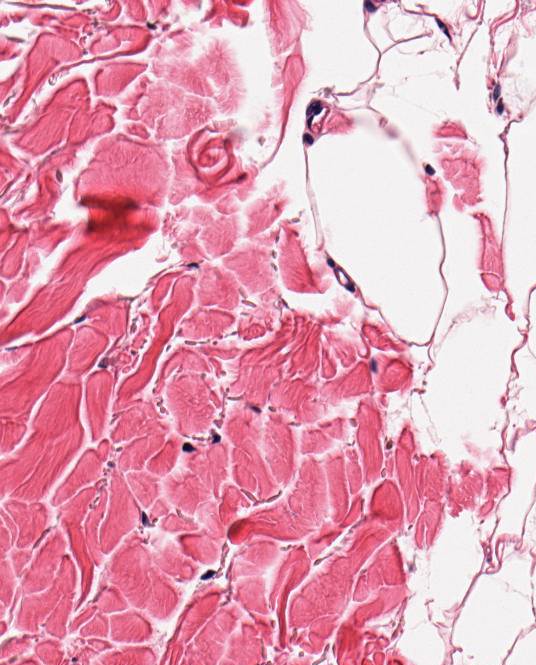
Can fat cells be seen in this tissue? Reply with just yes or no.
Yes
